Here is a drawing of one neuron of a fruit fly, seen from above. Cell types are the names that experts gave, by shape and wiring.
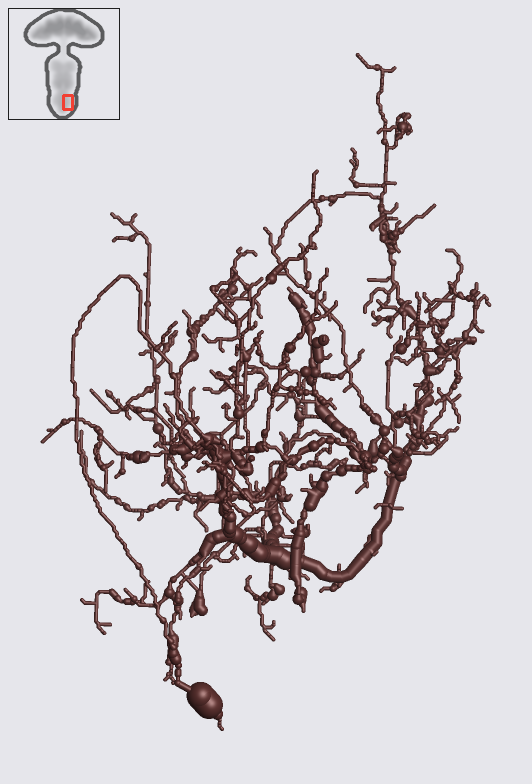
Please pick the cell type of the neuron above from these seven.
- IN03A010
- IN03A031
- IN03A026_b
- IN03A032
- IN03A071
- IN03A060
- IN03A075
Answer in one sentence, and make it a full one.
What this neuron is, by cell type, is IN03A031.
